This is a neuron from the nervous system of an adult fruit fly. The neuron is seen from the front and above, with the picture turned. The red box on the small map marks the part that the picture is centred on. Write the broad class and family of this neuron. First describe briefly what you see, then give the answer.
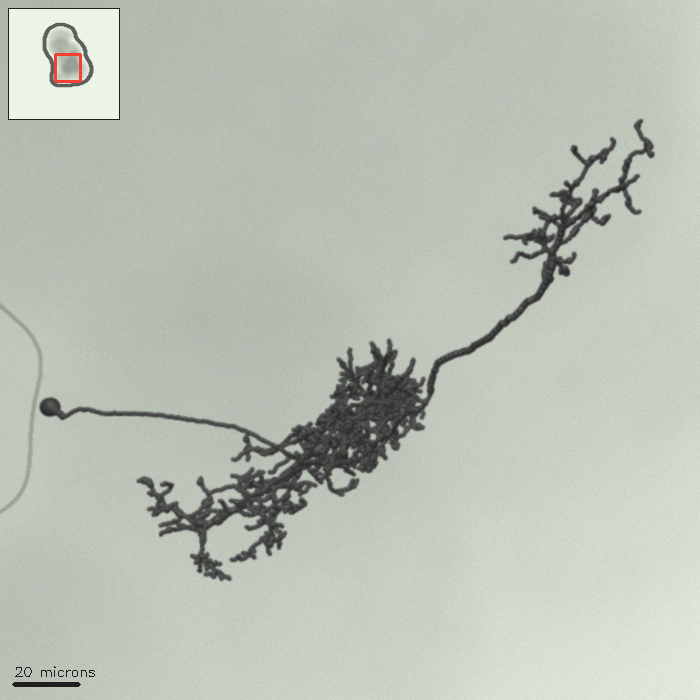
From left to right in the picture it spans about 190 microns. As drawn here it is wider than it is tall. Its broad class is nerve-cord intrinsic neuron. The family is hemilineage 23B.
